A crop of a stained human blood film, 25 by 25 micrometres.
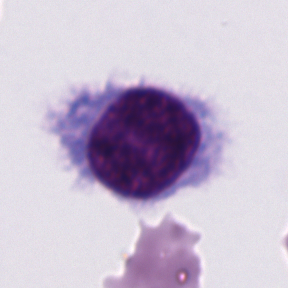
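Hairy cell in a stained smear of human peripheral blood. Fine hair-like projections line the ragged cytoplasmic edge of the hairy cell. The nucleus lies off-centre to the right, leaving a wider band of pale blue cytoplasm on the left. Chromatin dark purple and dense, with a mottled texture.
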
